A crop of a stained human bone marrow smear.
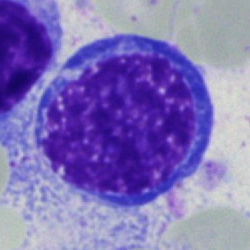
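Proerythroblast: a cell with a round, smooth outline. Its chromatin is dark purple and clumped, with many small pale gaps between the clumps. The cytoplasm forms a thin rim of deep blue around the nucleus, and no vacuoles are seen in it.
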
